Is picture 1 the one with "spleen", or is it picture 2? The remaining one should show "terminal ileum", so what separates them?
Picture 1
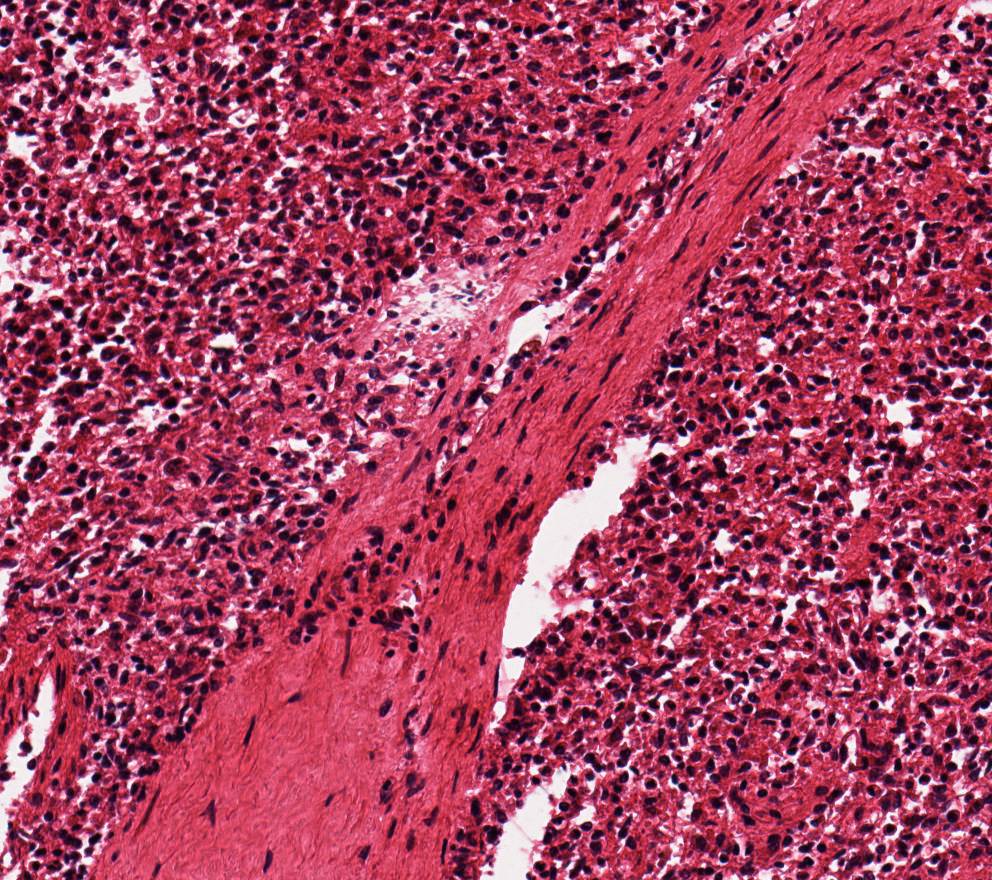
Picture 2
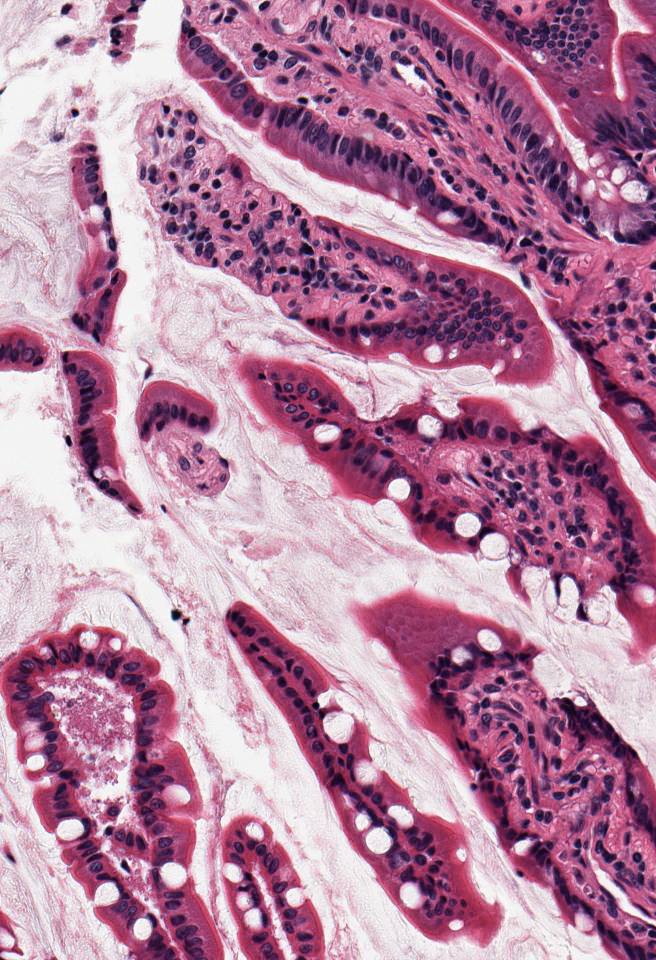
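Picture 1 is spleen; picture 2 is terminal ileum. In picture 1, a pink fibrous band crosses diagonally from lower left to upper right, separating two densely cellular areas of small, round, darkly staining nuclei with scant cytoplasm. Sparse elongated spindle-shaped nuclei lie along the band's length, and at the lower left it broadens into a wide pale pink zone with very few nuclei. Picture 2 has projections lined by a single layer of tall columnar cells with elongated nuclei toward the base, a bright pink luminal brush border, and scattered goblet cells seen as round, clear, unstained vacuoles.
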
